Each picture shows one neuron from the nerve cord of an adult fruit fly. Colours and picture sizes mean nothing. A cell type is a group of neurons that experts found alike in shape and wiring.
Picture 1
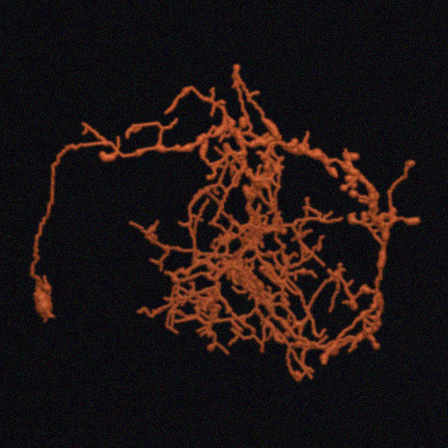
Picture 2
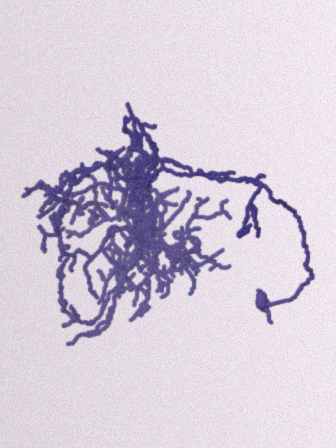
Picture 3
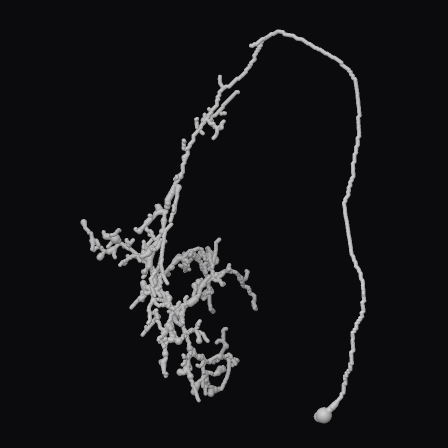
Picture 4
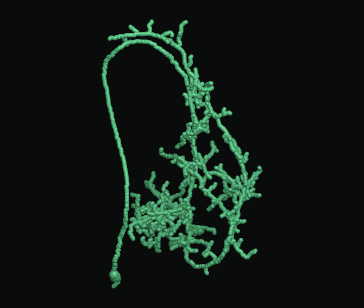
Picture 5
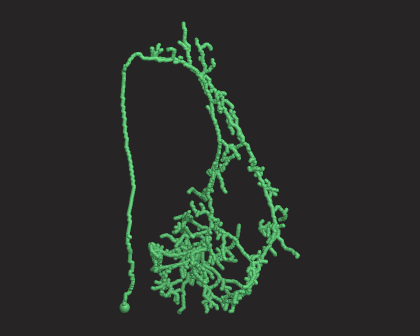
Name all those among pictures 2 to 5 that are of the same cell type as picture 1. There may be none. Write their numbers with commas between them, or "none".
2, 4, 5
